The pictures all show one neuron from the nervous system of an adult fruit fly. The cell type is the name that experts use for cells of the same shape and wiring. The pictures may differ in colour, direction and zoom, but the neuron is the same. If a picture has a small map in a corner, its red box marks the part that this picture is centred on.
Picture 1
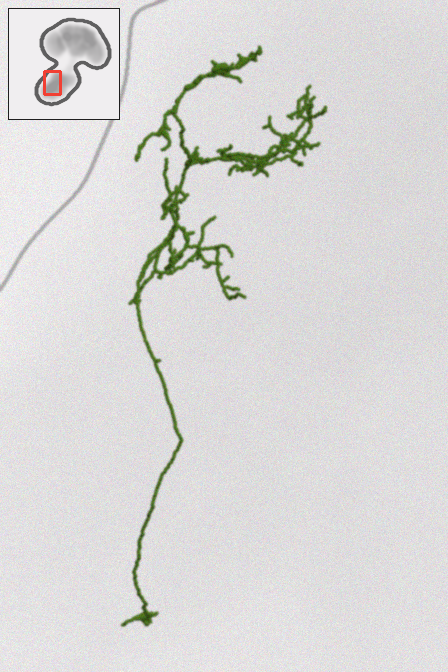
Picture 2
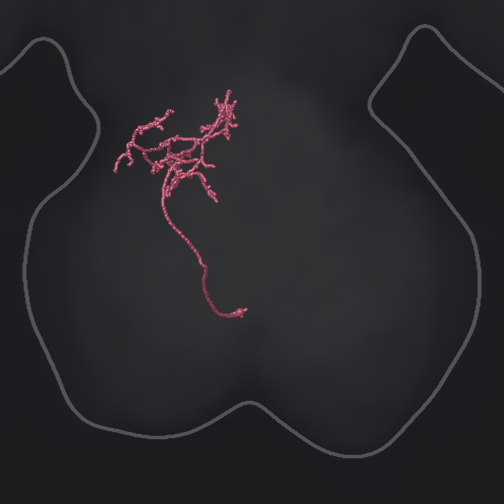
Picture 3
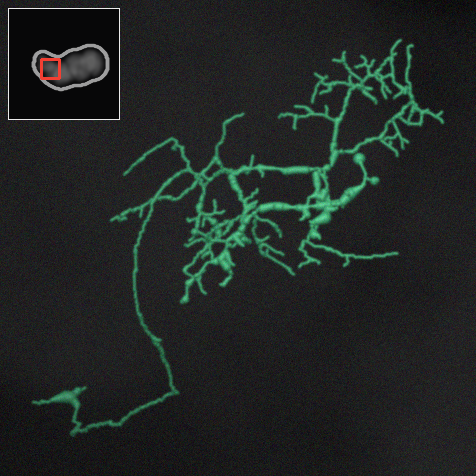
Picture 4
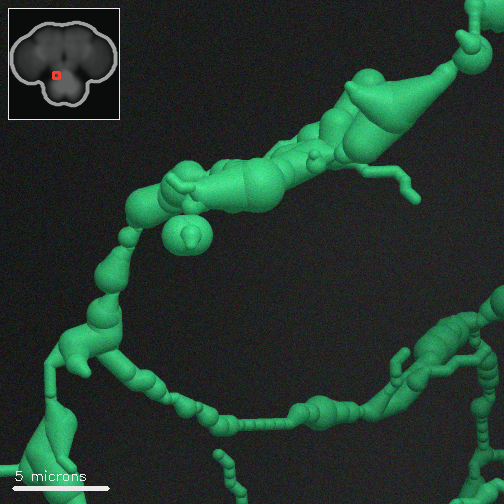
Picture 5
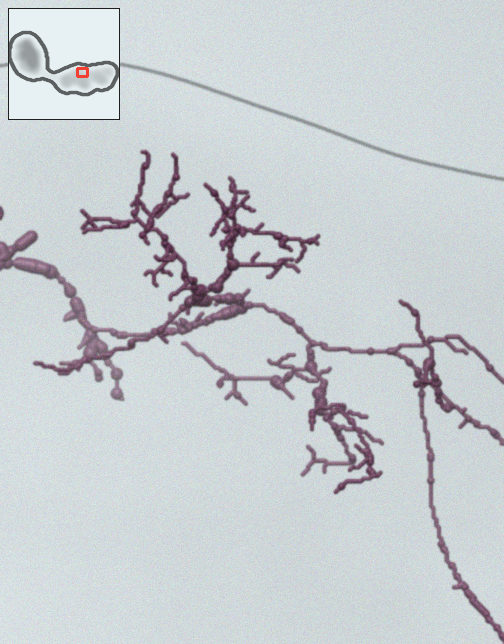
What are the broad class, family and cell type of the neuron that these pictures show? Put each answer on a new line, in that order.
nerve-cord intrinsic neuron
hemilineage 03B
IN03B073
